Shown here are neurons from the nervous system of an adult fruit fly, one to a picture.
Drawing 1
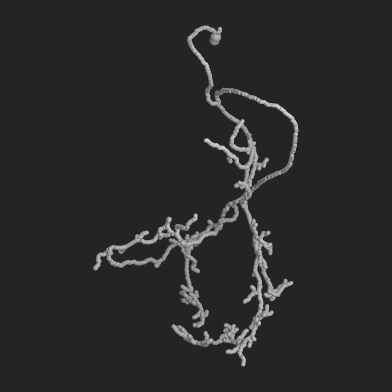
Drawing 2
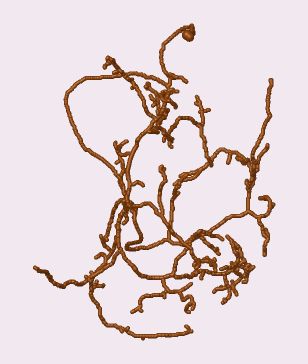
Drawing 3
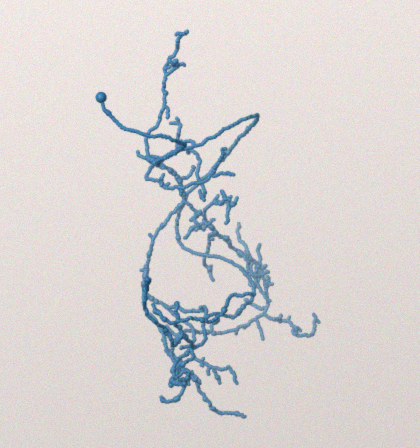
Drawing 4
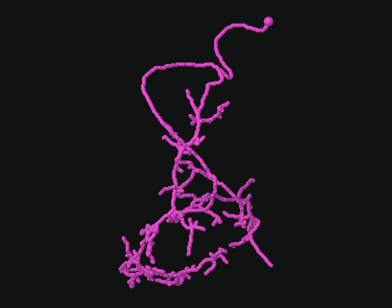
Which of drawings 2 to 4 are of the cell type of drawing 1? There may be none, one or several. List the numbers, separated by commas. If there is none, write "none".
4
